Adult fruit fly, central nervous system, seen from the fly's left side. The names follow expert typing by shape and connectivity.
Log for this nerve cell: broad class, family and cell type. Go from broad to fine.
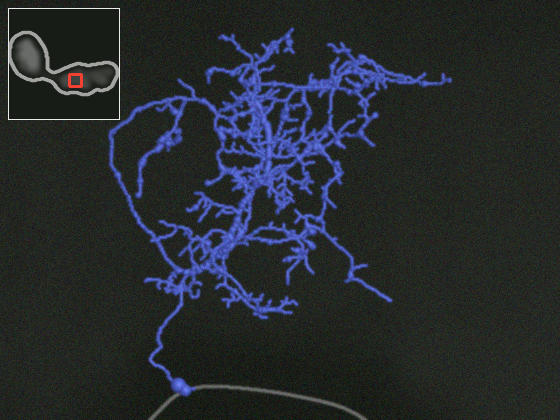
nerve-cord intrinsic neuron; hemilineage 06B; IN06B063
